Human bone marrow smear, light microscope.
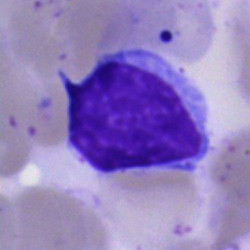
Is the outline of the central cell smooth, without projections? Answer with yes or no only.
No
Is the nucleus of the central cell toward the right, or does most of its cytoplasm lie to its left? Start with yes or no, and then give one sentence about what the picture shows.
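No. The thin cytoplasm is pale blue and is widest along the upper and right edges.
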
